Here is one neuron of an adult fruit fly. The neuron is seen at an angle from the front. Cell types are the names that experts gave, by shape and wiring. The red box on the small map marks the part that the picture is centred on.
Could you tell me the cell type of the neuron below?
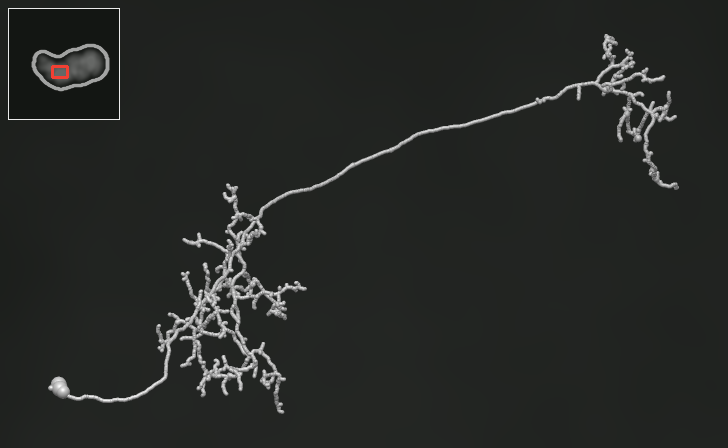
Tm35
